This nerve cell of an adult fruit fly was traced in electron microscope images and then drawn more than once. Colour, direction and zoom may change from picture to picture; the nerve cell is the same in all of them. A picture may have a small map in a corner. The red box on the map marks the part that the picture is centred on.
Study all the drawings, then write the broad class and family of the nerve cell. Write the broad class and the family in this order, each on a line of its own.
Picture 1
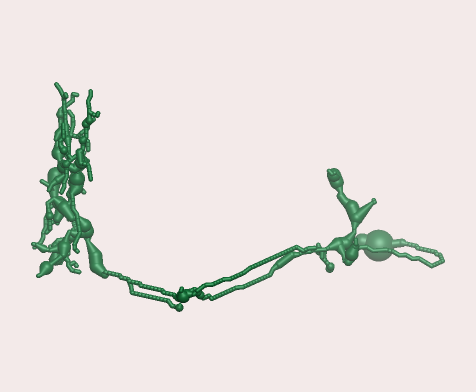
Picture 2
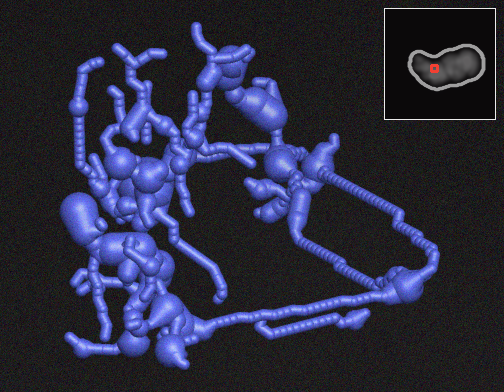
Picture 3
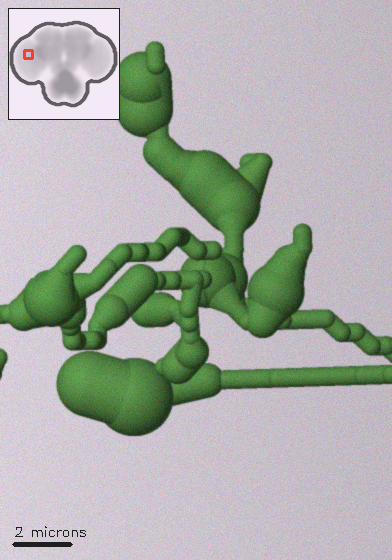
optic-lobe intrinsic neuron
T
